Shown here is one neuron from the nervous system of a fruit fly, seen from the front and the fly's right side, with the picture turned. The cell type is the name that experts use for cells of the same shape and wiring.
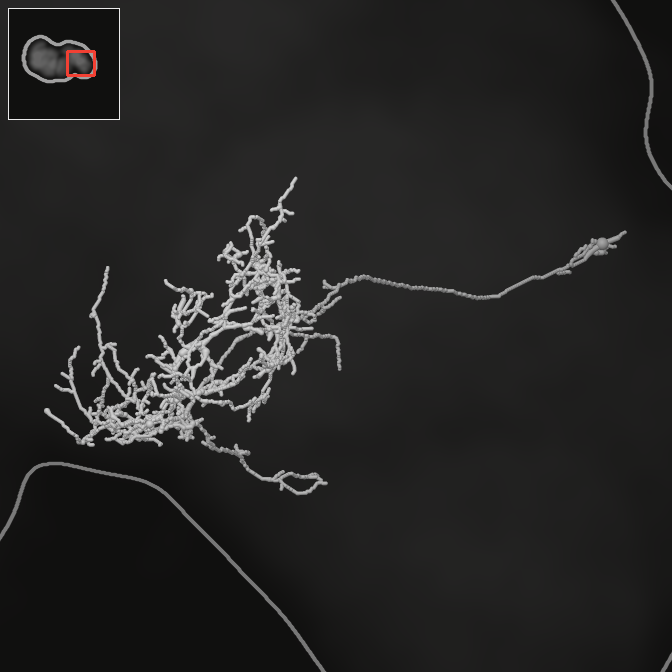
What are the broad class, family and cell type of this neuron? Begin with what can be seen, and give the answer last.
In this view it is wider than it is tall. It is a nerve-cord intrinsic neuron. The family is hemilineage 06B. Its cell type is IN06B047.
